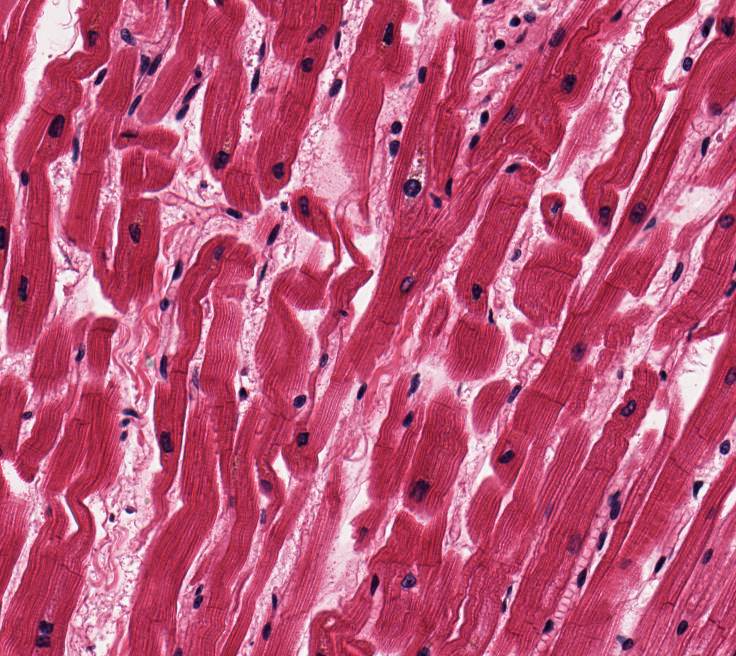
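Atrial appendage of the heart, haematoxylin and eosin. Fibres with fine cross-striations along their length; cytoplasm deep pink-red. In places, thin dark transverse lines, intercalated discs, cross the fibres. Between fibres, pale loose connective tissue containing small dark elongated nuclei.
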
